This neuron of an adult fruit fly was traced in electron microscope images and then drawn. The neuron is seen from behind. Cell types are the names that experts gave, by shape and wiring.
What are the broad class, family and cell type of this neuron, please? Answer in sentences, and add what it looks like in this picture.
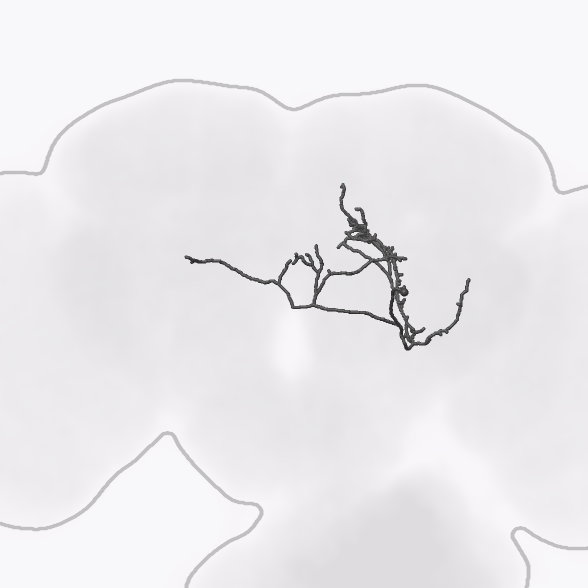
It is a central-brain intrinsic neuron. Its family is hemilineage DM6_ventral. The cell type is LAL188_a. As drawn here it is wider than it is tall.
